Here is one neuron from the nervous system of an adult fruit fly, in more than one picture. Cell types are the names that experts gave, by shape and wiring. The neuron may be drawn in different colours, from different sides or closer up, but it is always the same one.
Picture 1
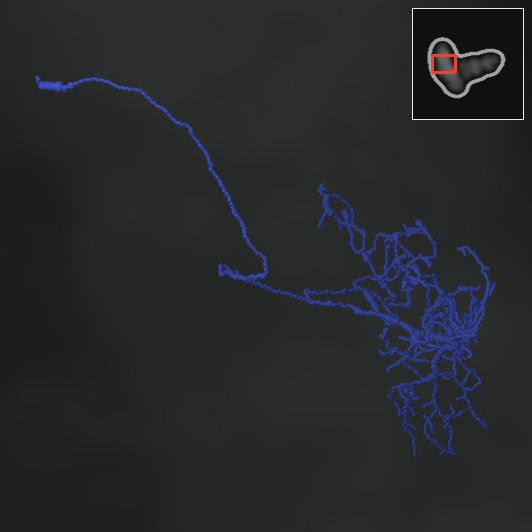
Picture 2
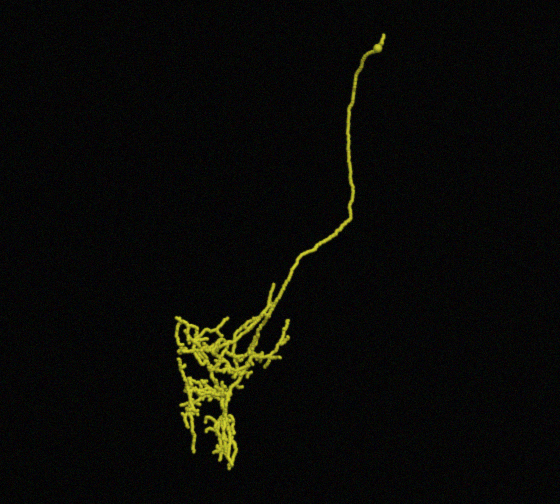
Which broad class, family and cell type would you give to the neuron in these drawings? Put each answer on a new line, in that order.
central-brain intrinsic neuron
hemilineage WEDd1
PS042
